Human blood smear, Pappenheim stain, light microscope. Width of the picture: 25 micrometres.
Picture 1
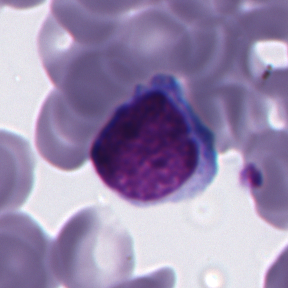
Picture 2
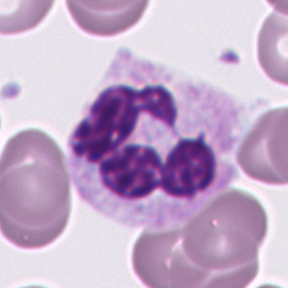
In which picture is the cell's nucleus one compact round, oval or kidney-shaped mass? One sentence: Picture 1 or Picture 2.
What is one compact round, oval or kidney-shaped mass is the nucleus of the cell in Picture 1.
